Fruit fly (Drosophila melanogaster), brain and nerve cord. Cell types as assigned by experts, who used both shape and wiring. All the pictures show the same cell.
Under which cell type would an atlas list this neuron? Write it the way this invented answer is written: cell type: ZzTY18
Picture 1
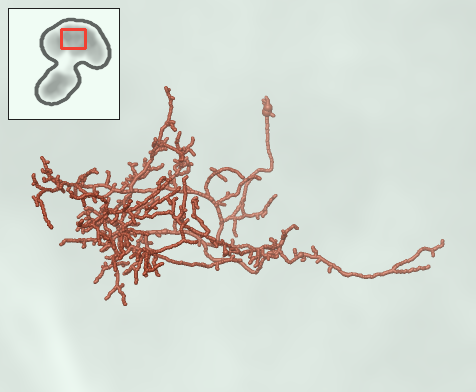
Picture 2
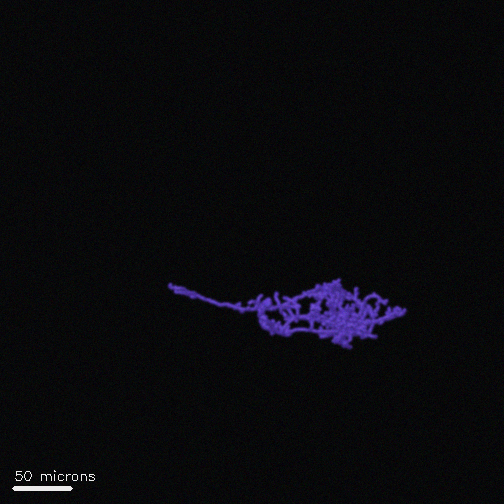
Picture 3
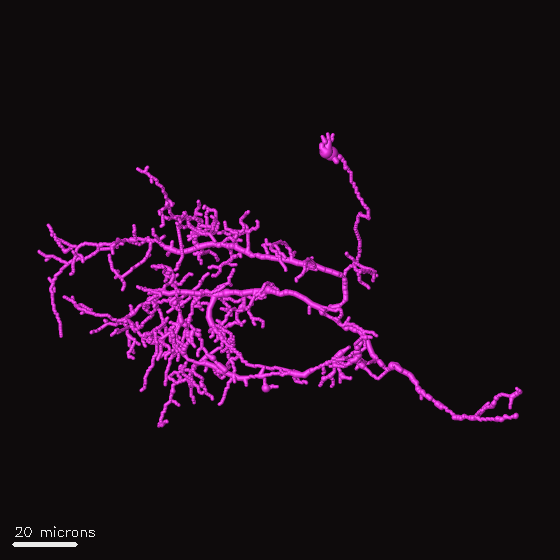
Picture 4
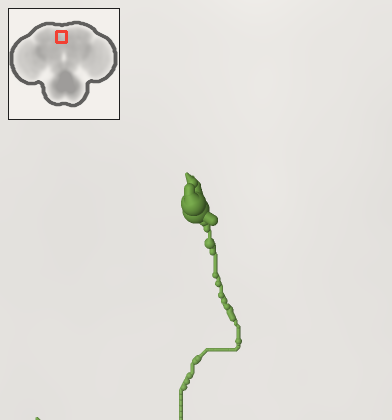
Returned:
cell type: PS158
